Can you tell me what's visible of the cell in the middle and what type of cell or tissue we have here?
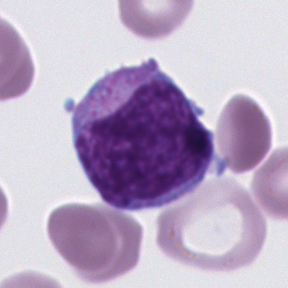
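Roughly round but uneven, the cell outline carries small knobby bumps along its edge. Small bluish blebs project from the surface, most clearly at the left and right edges. At the upper left the cytoplasm shows a fine purplish stippling rather than large distinct granules, and no vacuoles are present. The cell is an atypical promyelocyte.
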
